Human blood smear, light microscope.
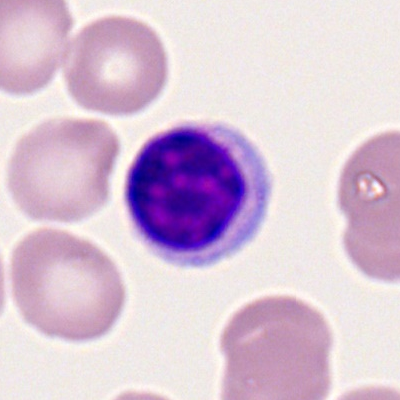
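Lymphocyte here, with chromatin that is dense and coarsely clumped. The cytoplasm is pale blue. You won't find any granules or vacuoles in it.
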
